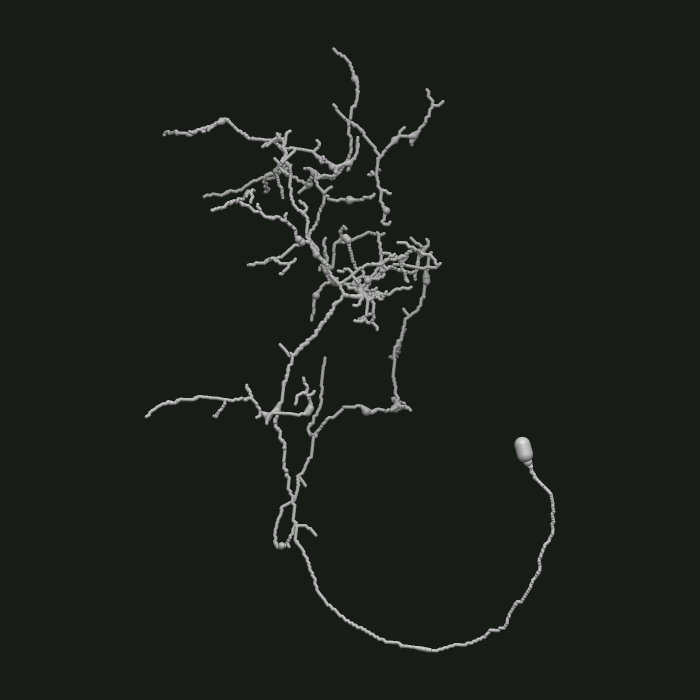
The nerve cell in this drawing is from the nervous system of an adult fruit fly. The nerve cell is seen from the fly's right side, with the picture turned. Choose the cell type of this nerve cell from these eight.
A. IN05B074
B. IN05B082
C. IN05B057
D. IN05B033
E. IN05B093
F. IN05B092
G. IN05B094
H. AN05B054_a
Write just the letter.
F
